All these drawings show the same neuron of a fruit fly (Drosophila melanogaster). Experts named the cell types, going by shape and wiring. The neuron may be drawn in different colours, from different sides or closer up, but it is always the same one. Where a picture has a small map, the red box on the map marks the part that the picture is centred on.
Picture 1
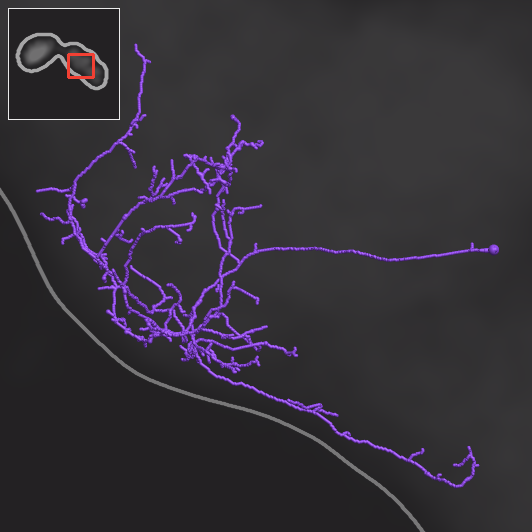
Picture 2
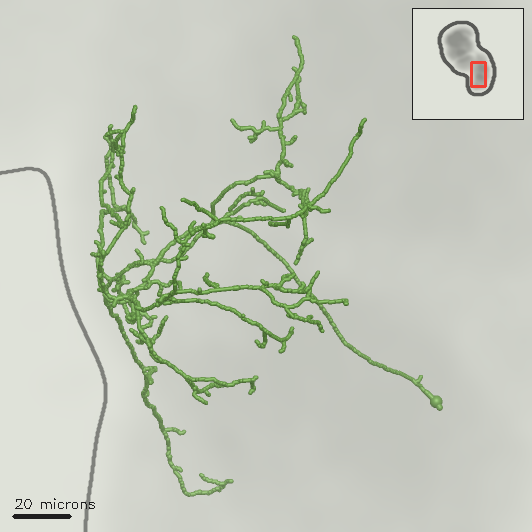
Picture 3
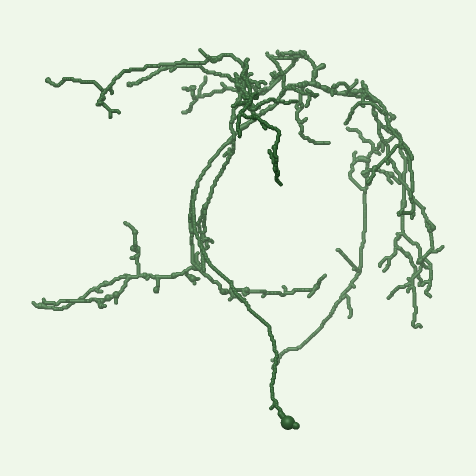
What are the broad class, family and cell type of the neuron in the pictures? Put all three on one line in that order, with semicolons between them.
nerve-cord intrinsic neuron; hemilineage 12A; IN12A044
